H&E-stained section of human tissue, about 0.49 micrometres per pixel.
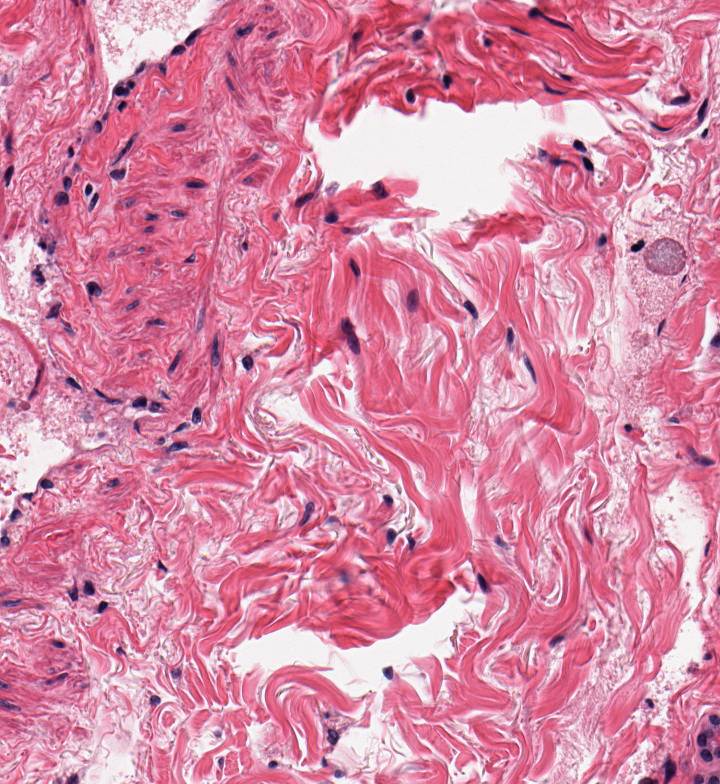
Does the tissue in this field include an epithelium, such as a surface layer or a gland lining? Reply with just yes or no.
No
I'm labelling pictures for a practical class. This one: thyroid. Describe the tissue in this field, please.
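Bundles of eosinophilic collagen fill the field, running in many different directions, and each bundle follows a wavy course. Dark, elongated nuclei lie scattered between the bundles; they are more closely spaced in the upper left than in the centre.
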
